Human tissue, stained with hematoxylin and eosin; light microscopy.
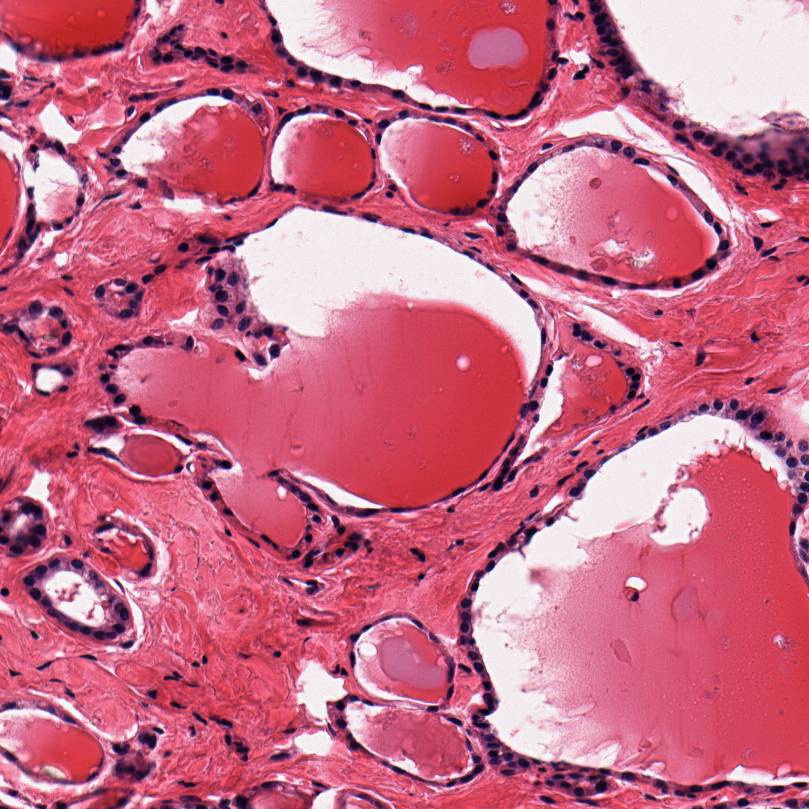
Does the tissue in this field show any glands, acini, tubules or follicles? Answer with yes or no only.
Yes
